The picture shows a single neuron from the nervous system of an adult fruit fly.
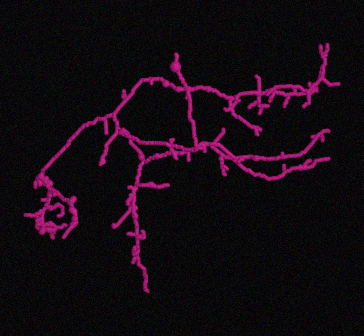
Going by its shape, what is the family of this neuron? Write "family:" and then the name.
family: hemilineage 13A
